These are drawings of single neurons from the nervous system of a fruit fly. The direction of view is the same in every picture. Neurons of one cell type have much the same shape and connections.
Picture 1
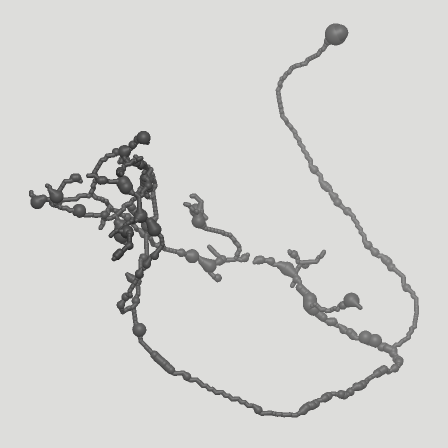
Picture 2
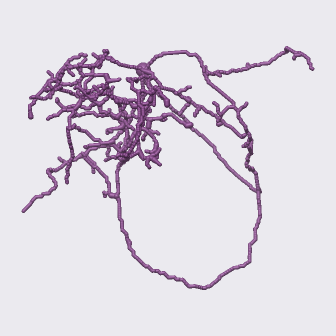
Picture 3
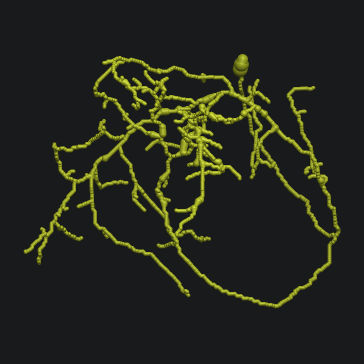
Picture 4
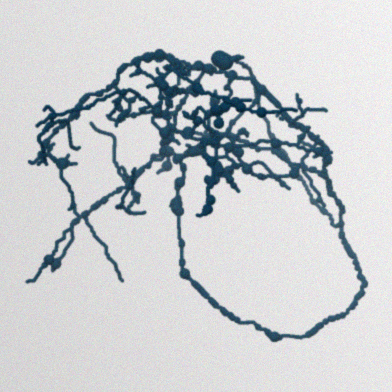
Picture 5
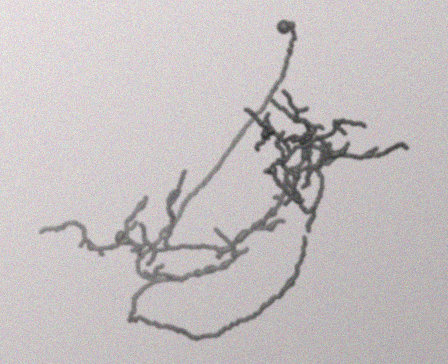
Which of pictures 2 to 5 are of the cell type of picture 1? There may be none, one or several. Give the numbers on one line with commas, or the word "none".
5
